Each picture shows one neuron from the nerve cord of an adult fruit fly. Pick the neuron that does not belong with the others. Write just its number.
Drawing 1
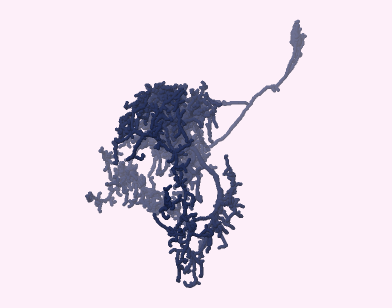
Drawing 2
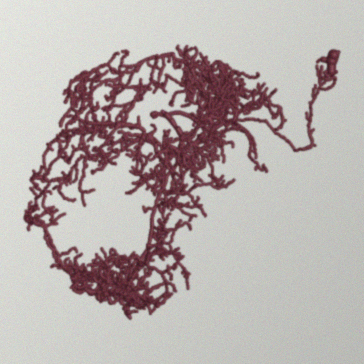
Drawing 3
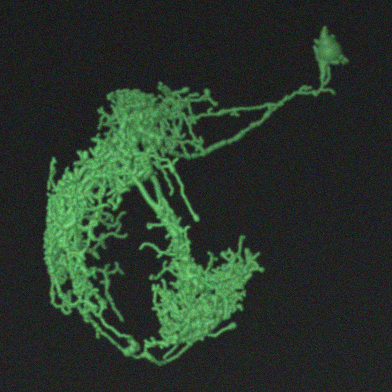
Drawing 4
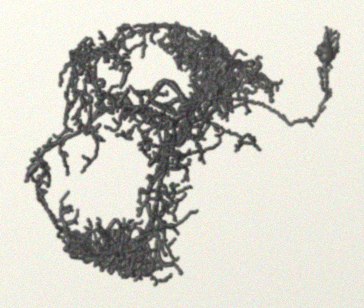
1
